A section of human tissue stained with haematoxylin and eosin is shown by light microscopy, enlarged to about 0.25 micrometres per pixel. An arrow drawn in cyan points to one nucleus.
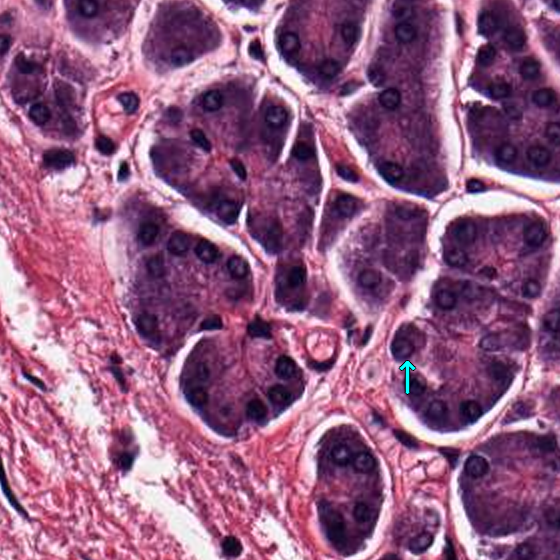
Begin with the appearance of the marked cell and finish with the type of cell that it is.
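The nucleus is round and dark, about the same size as the other nuclei in the same cluster. The cell is part of a rounded cluster of similar cells, separated by a thin pale gap from the pink fibrous strands beside it. The marked nucleus belongs to a pancreatic acinar cell.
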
